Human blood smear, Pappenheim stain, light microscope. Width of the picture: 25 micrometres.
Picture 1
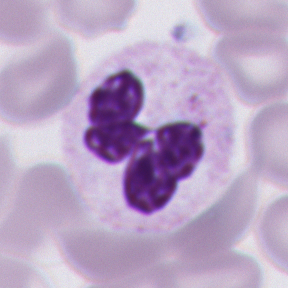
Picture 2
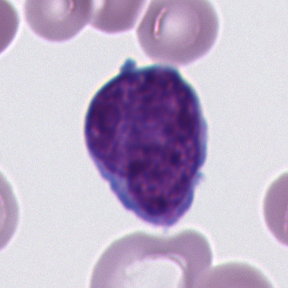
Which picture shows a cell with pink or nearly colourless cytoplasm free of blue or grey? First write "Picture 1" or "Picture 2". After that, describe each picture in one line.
Picture 1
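What picture 1 shows: The cytoplasm is abundant and pale pink.
What picture 2 shows: The cytoplasm is a scant blue rim, widest at the lower left.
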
